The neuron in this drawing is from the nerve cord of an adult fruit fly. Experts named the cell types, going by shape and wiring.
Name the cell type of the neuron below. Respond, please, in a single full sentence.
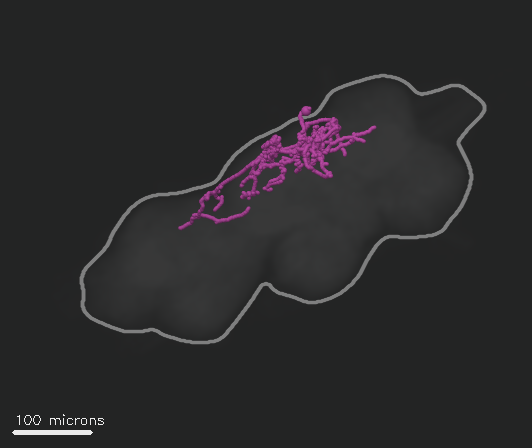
The neuron is of cell type IN17A067.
